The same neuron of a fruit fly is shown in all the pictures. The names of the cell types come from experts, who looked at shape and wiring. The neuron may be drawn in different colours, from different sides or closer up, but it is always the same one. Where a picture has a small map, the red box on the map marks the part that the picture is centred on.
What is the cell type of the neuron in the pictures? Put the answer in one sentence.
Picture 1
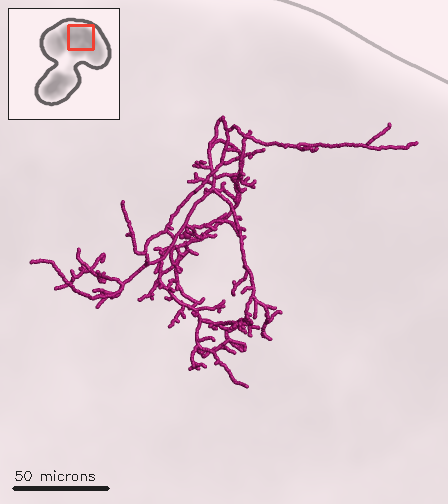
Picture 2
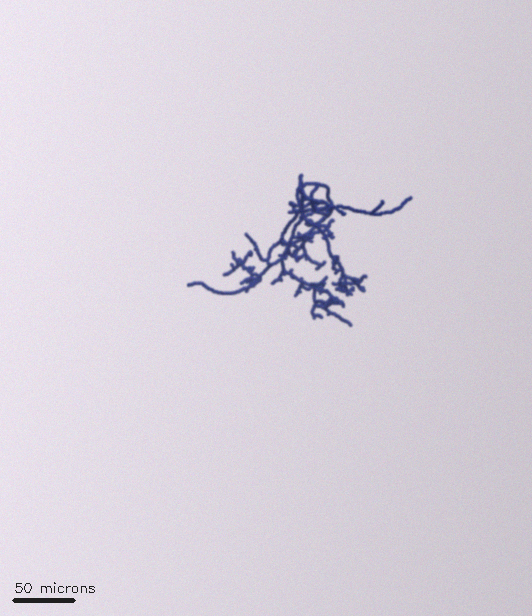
The cell type is SMP395.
